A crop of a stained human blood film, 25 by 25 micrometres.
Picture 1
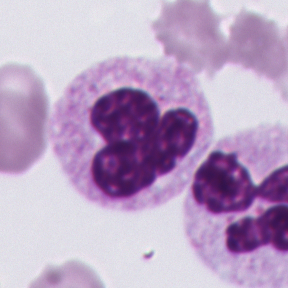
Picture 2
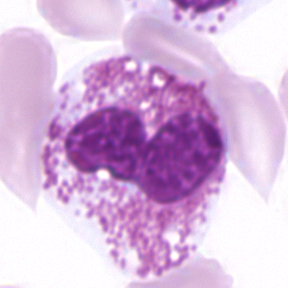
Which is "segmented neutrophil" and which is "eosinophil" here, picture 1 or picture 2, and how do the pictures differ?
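The segmented neutrophil, as I read it, is picture 1, and the eosinophil is picture 2. In picture 1 the outline is round and smooth, and the dark purple chromatin is coarsely clumped, with no nucleoli that I can see.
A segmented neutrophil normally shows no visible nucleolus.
A wide rim of pale pink cytoplasm surrounds the nucleus, with fine pink-violet granules spread evenly through it and no vacuoles.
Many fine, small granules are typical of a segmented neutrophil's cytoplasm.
Turning to picture 2, the cytoplasm is packed with numerous pinkish-purple granules, coarse, round and each distinct from the next. Here, then, is the clearest difference: fine granules in picture 1, coarse ones in picture 2.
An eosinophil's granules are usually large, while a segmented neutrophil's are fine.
The granules in picture 2 also leave the outline of the nucleus clearly visible, and a few small clear spots lie among them. One thing the two share: neither shows nucleoli.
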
